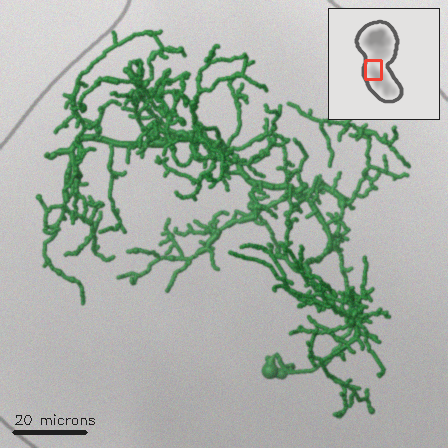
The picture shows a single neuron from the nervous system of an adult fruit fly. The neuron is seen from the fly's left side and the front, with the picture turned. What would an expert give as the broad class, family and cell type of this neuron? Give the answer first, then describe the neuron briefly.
This is a nerve-cord intrinsic neuron. The family is hemilineage 03A. It is of cell type IN03A023. The cell body can be seen at the bottom of the picture. From top to bottom in the picture it spans about 110 microns. More than a hundred branch ends can be seen.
